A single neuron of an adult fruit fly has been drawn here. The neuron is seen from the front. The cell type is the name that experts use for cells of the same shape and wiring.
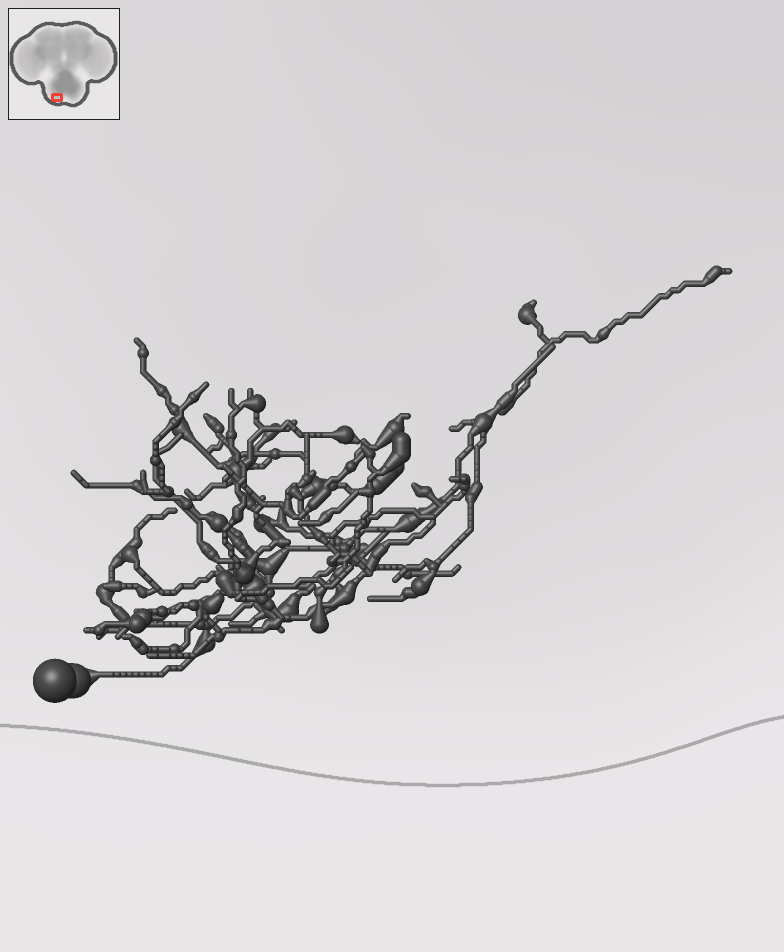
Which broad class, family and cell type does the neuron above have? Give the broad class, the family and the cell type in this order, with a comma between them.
nerve-cord intrinsic neuron, hemilineage 01B, IN01B086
